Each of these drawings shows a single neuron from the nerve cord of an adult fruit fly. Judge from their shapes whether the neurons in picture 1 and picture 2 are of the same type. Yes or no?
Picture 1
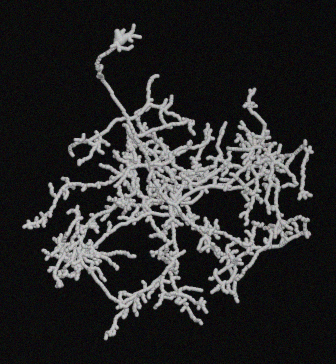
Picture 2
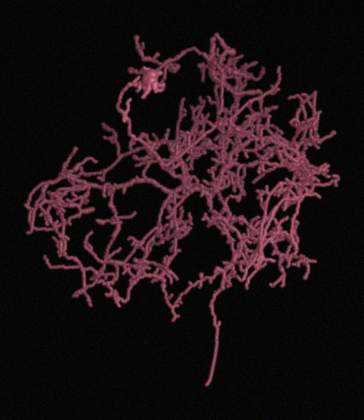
yes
